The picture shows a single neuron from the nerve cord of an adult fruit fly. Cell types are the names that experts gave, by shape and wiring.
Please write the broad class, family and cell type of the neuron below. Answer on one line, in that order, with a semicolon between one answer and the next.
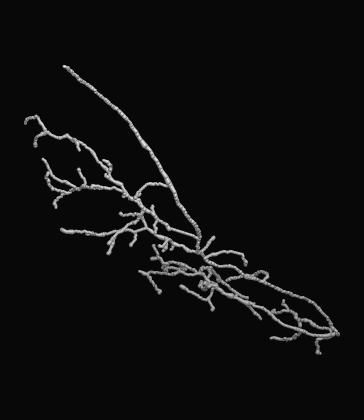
descending neuron; DNb; DNb08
